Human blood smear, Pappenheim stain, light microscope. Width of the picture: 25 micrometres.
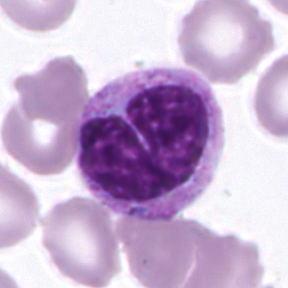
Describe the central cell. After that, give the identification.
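About 13 micrometres across, the cell is mostly taken up by its nucleus, which a deep cleft divides into two broad lobes. The chromatin is coarse and clumped, with paler patches lying between dark purple masses. The cytoplasm holds fine, dust-like pink-violet granules. This is a band neutrophil.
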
